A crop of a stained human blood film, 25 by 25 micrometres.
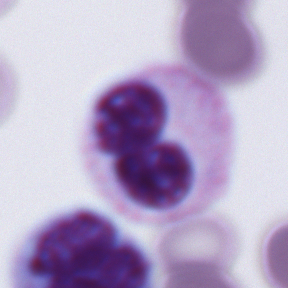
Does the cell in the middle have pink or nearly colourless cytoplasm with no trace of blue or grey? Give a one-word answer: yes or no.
Yes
